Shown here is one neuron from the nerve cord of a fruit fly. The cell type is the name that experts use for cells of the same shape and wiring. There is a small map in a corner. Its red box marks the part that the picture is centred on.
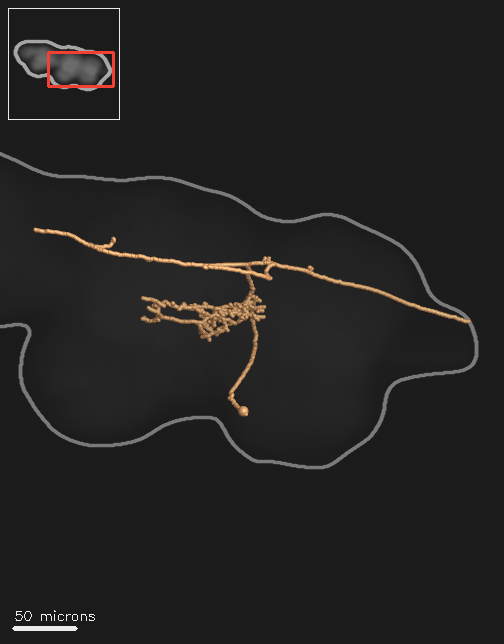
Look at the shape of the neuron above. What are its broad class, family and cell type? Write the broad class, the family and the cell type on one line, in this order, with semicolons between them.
ascending neuron; hemilineage 06A; AN06A092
